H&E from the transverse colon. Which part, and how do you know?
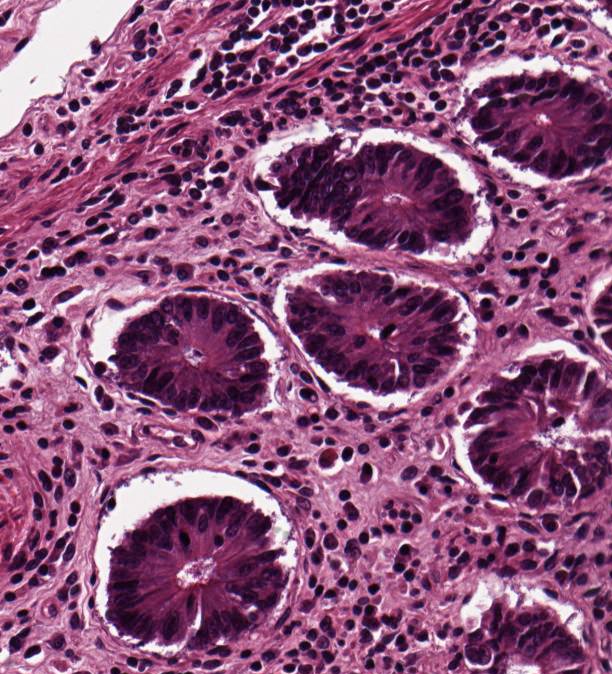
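The section is colonic mucosa. Round to oval glands, cut across, lie scattered, each lined by tall columnar cells set radially around a small lumen.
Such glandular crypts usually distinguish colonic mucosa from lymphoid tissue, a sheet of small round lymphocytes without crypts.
Small, round, dark nuclei of lymphocytes and plasma cells pack the stroma between them. Goblet cells are scarce.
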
